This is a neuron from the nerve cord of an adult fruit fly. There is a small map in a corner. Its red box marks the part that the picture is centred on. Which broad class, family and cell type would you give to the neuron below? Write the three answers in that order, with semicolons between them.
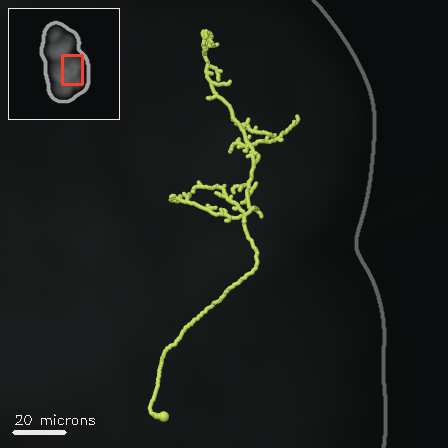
nerve-cord intrinsic neuron; hemilineage 14A; IN14A086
